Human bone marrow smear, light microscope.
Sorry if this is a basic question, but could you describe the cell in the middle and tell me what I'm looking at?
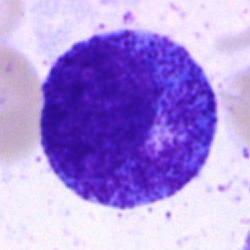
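Round outline on this one, nothing projecting from the surface, and no vacuoles anywhere in it. Over on the right side there's a paler area where the granules are less dense. It's a promyelocyte.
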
